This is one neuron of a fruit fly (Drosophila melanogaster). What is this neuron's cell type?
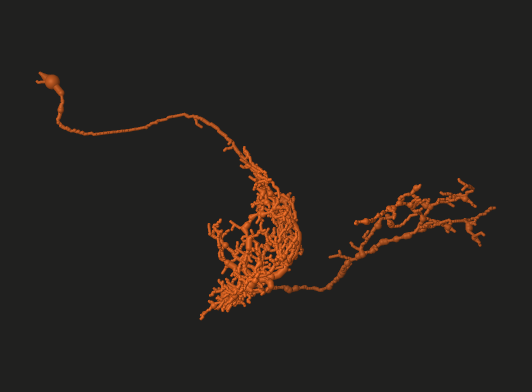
IN01A061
